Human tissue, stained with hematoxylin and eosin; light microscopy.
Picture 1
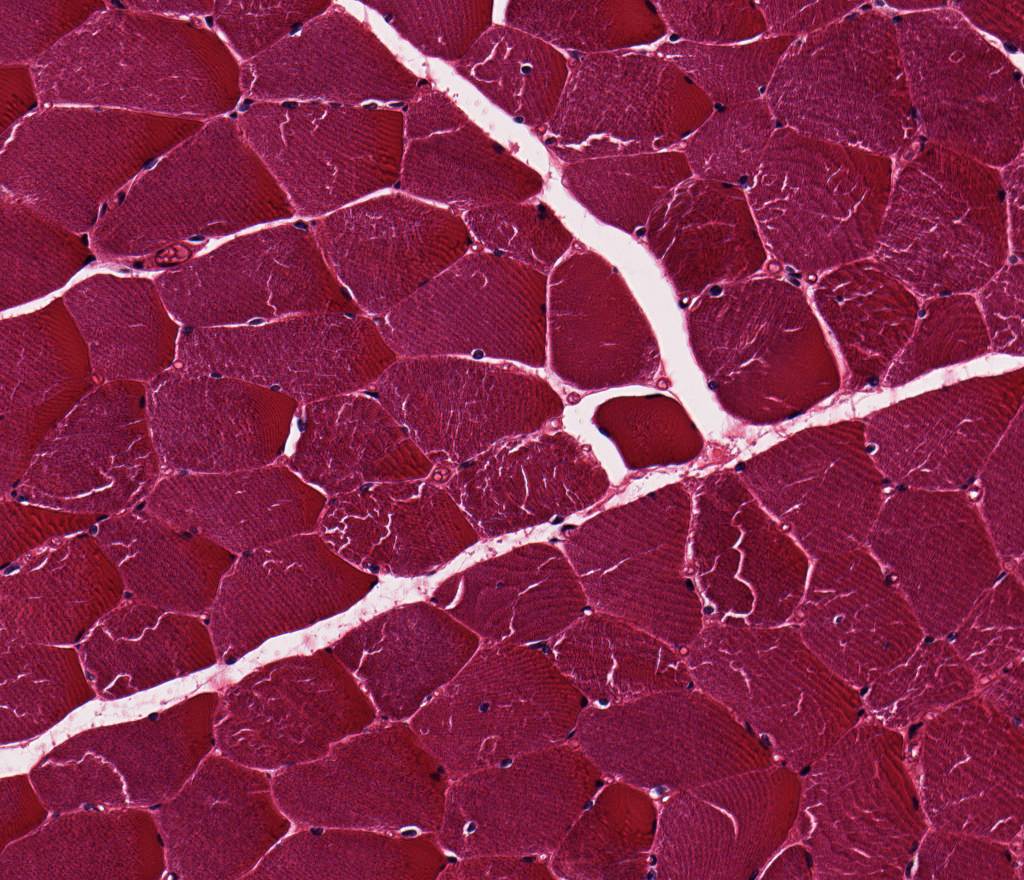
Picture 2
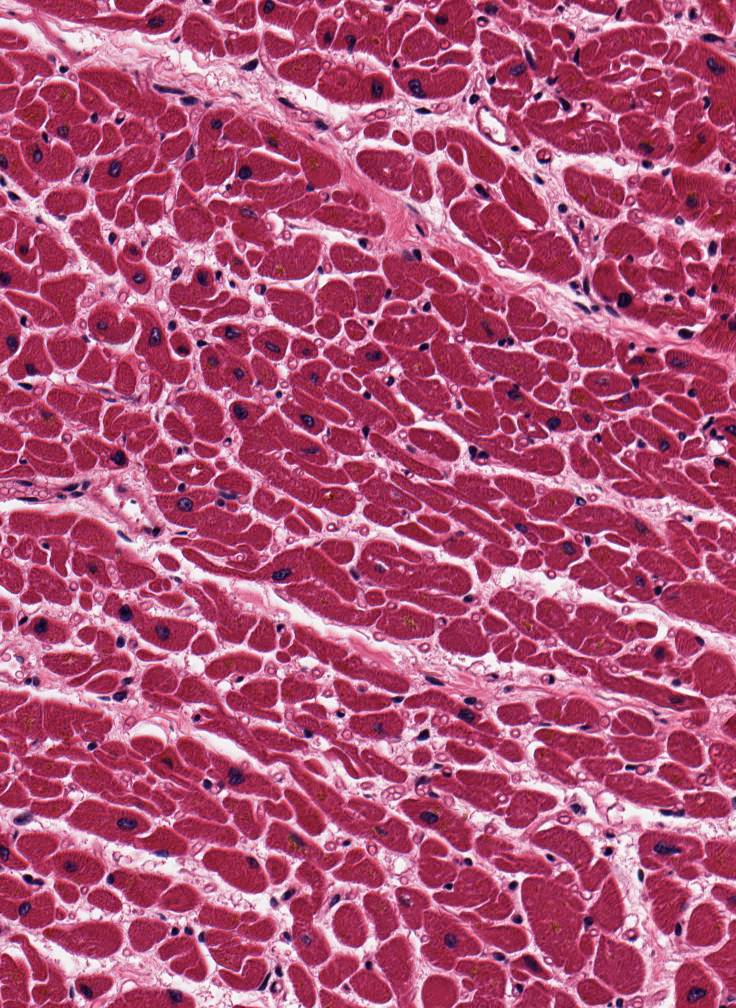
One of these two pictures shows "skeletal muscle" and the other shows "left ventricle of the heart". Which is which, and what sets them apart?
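You've got skeletal muscle in picture 1 and left ventricle of the heart in picture 2. Look at the nuclei first. The small dark ones in the skeletal muscle sit at the fibre edges, not the centres. In the heart, each fibre showing a nucleus has a single oval dark one right in the middle.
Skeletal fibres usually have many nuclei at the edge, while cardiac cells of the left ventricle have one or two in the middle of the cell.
The heart fibres, cut mostly across or obliquely, also have irregular profiles, some branched or joined, rather than uniform round outlines.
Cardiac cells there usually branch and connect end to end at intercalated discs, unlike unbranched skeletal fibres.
They're grouped into bundles filling the field, with thin pale bands between them running diagonally from upper left to lower right. In the skeletal muscle, fibres in each fascicle are parted only by thin endomysium and vary just moderately in size, with no groups of small angular fibres.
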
